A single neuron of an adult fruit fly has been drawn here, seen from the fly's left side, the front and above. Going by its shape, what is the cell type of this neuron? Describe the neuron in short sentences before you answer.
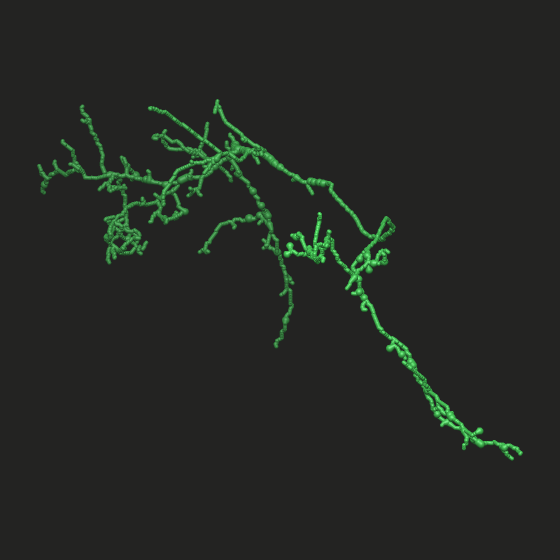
The drawing shows no cell body. The picture shows dozens of branch ends. This is a central-brain intrinsic neuron. The cell type is CB4072.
